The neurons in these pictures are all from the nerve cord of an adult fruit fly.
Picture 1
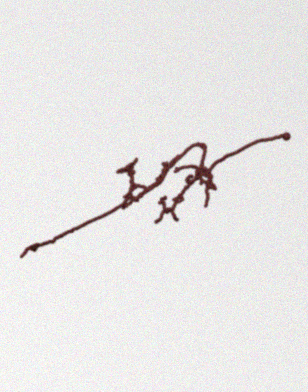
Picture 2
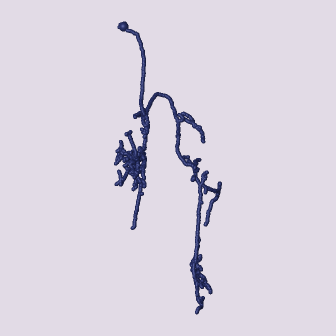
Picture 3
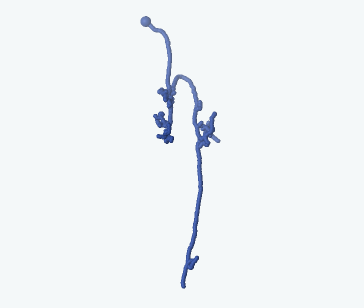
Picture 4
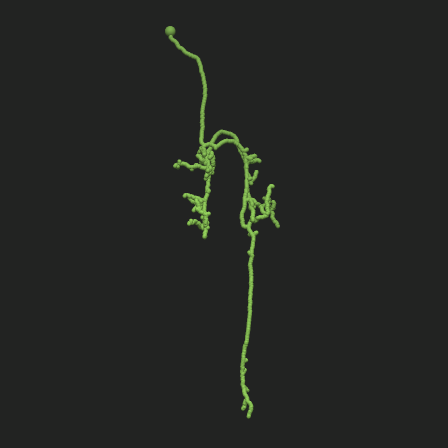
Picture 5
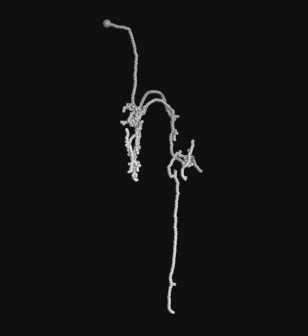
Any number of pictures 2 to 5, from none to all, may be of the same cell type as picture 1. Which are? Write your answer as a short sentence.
Picture 3, picture 4 and picture 5 are of the same cell type.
